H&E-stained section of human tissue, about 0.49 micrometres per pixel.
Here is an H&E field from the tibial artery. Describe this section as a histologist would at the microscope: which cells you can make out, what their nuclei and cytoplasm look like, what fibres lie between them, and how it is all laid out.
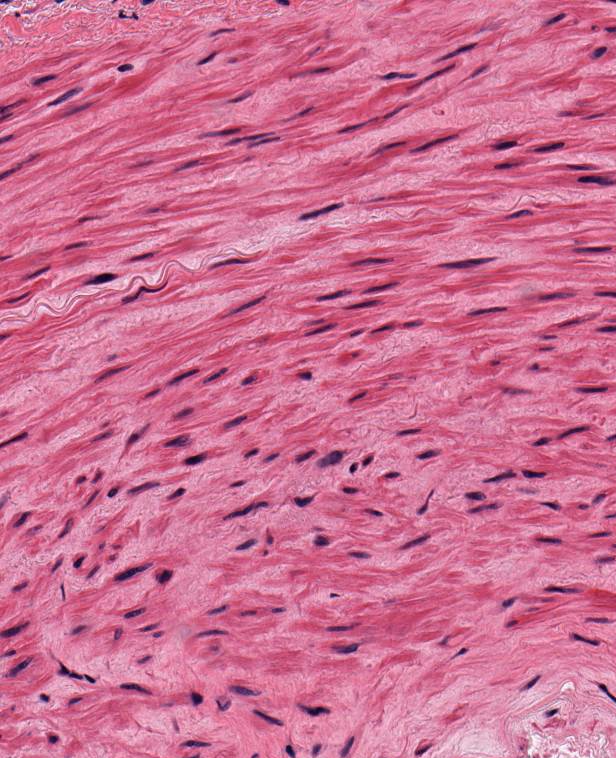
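Look first at direction: fibres and cells run in roughly parallel bundles crossing the field obliquely, rising left to right. Their nuclei are elongated, dark purple and spindle-shaped, lying along the fibres. Abundant pink, finely fibrillar material surrounds the cells. Lower down, the alignment is less regular.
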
